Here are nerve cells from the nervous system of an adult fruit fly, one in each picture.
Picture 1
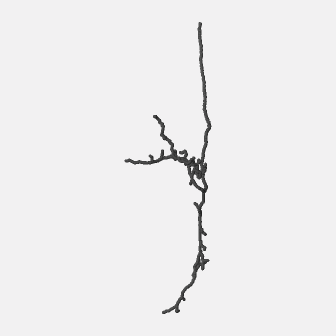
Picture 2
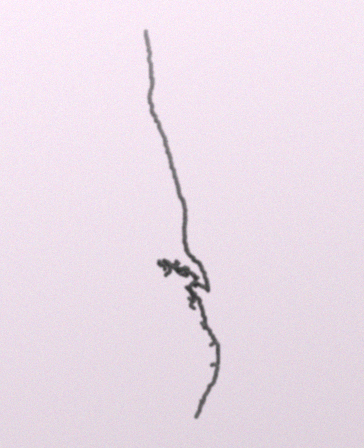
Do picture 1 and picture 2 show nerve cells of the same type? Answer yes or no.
yes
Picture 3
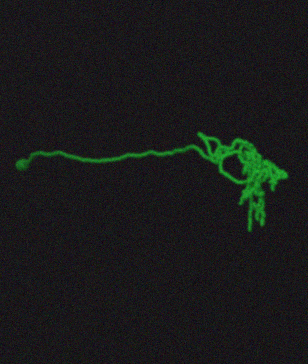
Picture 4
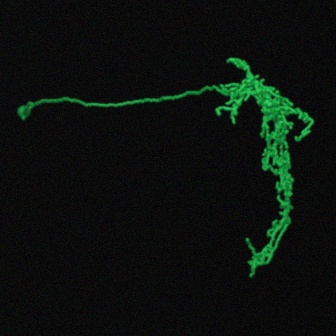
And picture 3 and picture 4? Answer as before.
no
